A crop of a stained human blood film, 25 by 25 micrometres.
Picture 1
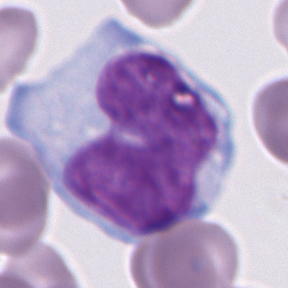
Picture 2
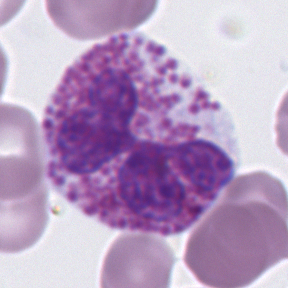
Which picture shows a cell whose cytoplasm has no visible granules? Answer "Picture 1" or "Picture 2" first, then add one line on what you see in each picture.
Picture 1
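In picture 1: No distinct granules can be seen in the cytoplasm.
In picture 2: The cytoplasm is packed with coarse, round granules of fairly even size.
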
